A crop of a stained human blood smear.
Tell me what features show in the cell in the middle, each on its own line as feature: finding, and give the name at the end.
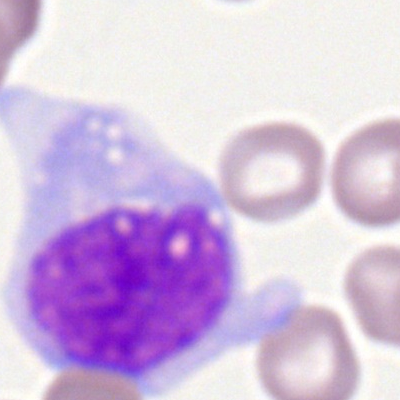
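Shape: irregular, with a tapering projection reaching out to the lower right
Cytoplasm: plenty of it, pale blue-grey
Vacuoles: a small cluster of tiny clear ones above the nucleus
Granules: no distinct coloured ones
Verdict: monocyte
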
